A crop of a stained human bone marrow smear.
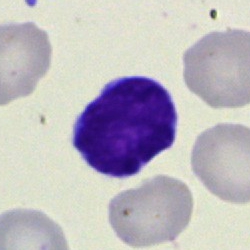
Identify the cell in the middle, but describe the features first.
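The cell is roughly oval, with a slightly uneven edge. The nucleus occupies almost the whole cell. Its chromatin is dense and deep purple, with a paler lilac patch near the centre of the nucleus. The cell is a lymphocyte.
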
